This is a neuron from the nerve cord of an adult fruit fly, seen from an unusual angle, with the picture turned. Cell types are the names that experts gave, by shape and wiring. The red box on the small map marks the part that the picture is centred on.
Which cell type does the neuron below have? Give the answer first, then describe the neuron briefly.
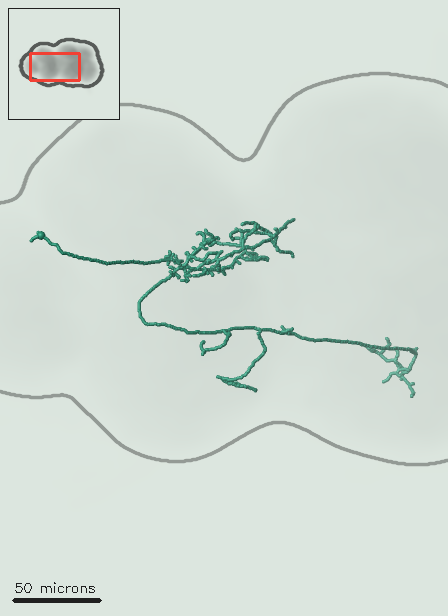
The cell type is IN06A105. It is a nerve-cord intrinsic neuron. By the scale bar it is about 250 microns wide in this view. In this view it is wider than it is tall.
